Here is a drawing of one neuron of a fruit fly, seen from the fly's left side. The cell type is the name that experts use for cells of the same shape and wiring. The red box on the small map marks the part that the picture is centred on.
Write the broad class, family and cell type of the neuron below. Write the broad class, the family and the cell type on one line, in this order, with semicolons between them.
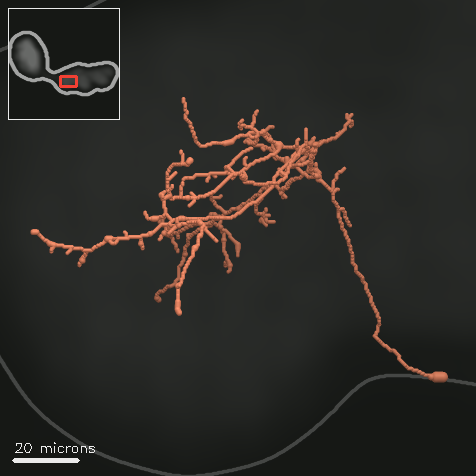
nerve-cord intrinsic neuron; hemilineage 12B; IN12B066_a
